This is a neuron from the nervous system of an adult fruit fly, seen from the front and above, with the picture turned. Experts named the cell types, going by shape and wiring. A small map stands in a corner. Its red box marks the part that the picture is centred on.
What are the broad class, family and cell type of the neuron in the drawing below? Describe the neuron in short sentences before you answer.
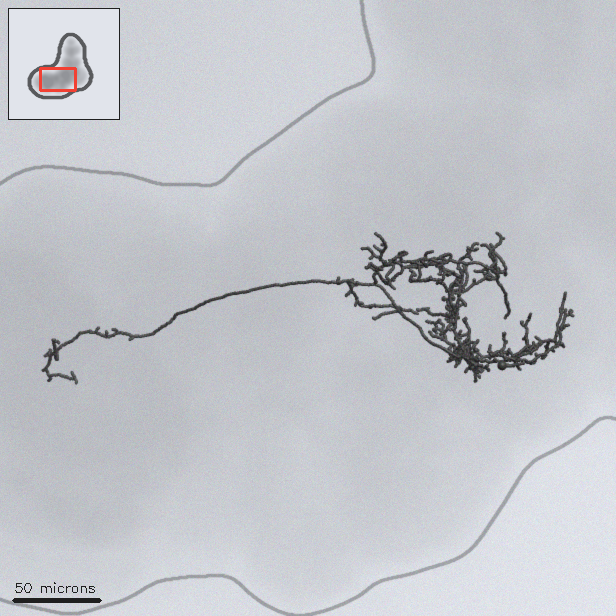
Its cell body lies on the right of the picture. From left to right in the picture it spans about 300 microns. The picture shows dozens of branch ends. Its broad class is central-brain intrinsic neuron. Its family is hemilineage VLPa1_medial. It is of cell type AVLP729m.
